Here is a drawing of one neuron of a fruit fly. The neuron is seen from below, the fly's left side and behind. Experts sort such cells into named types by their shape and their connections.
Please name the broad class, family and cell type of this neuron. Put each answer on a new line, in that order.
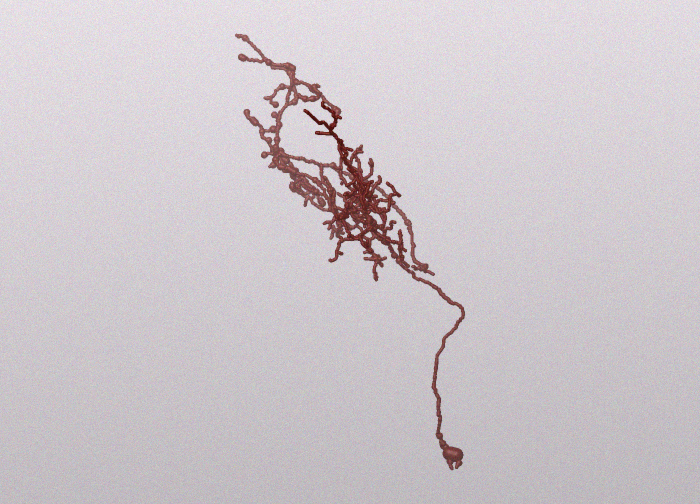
central-brain intrinsic neuron
hemilineage LHa2
SLP094_b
